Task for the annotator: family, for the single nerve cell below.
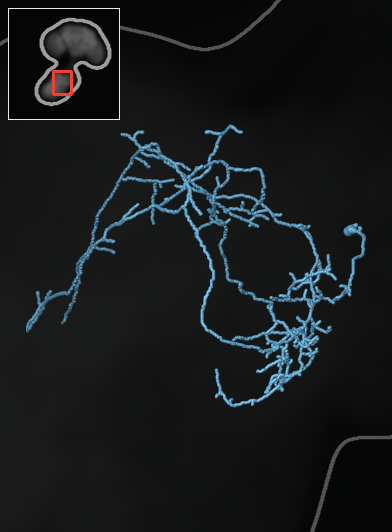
hemilineage 17A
